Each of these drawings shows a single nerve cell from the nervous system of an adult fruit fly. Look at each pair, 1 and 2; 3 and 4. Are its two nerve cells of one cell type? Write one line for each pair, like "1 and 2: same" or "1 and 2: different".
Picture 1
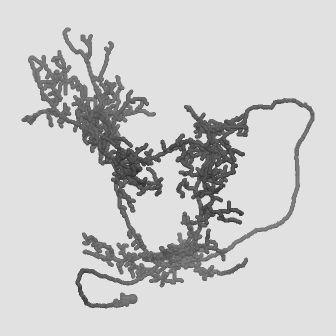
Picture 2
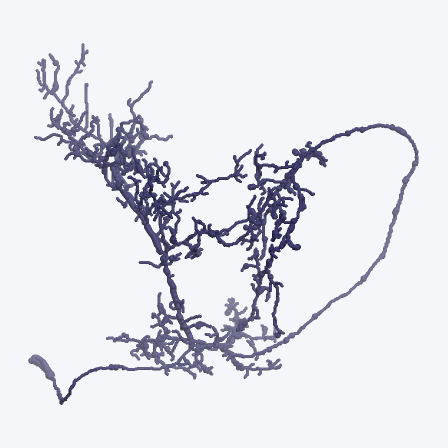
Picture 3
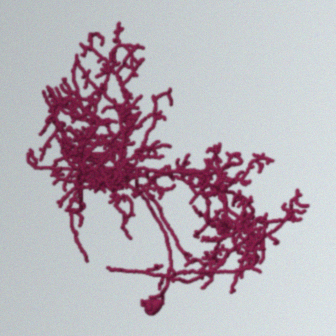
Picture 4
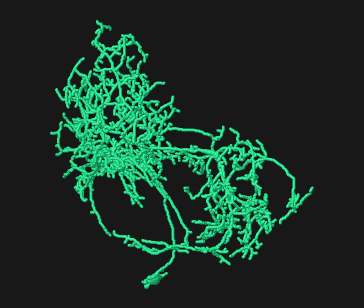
1 and 2: same
3 and 4: same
